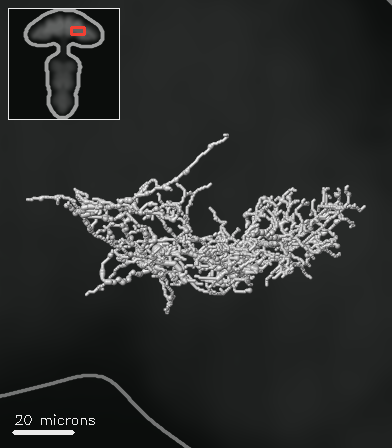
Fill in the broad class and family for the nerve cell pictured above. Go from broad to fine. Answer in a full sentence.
A visual projection neuron of the LoVP family.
